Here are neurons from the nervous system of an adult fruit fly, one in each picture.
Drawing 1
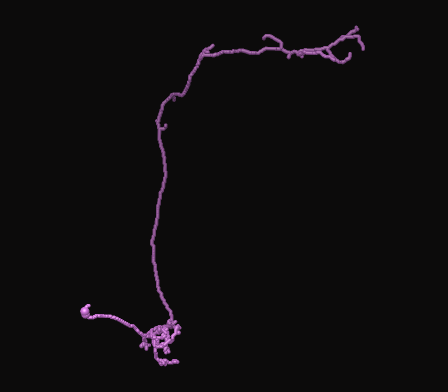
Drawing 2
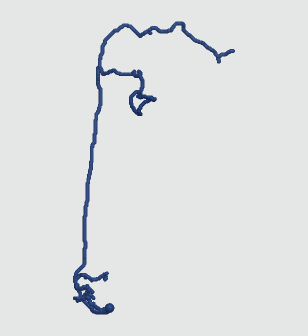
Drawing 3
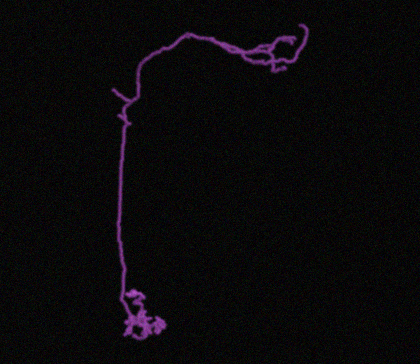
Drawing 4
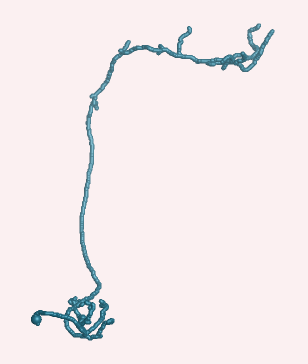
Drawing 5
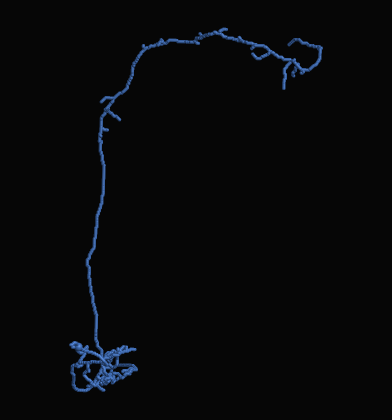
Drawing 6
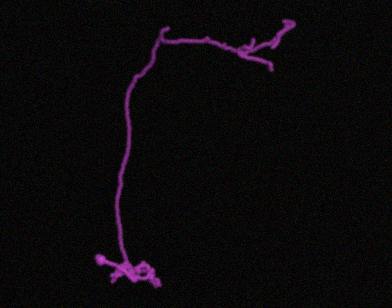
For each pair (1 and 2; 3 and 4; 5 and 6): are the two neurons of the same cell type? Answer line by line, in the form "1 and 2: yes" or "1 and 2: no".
1 and 2: no
3 and 4: yes
5 and 6: yes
